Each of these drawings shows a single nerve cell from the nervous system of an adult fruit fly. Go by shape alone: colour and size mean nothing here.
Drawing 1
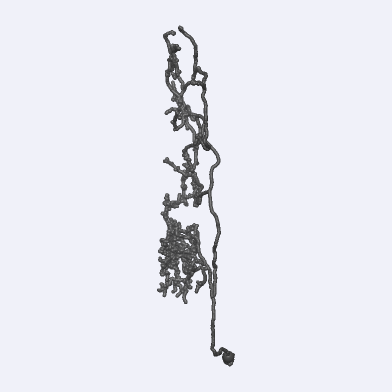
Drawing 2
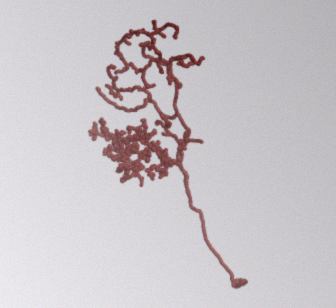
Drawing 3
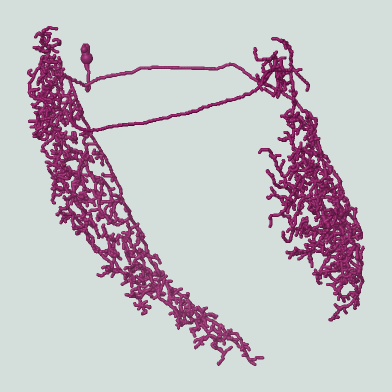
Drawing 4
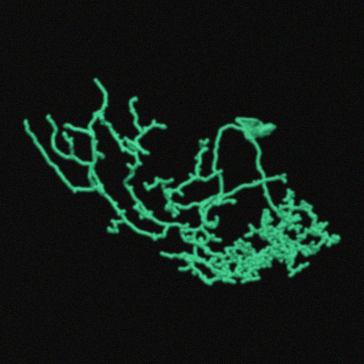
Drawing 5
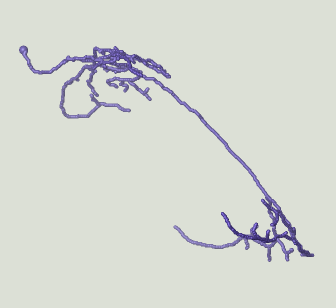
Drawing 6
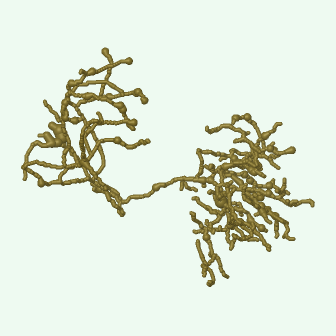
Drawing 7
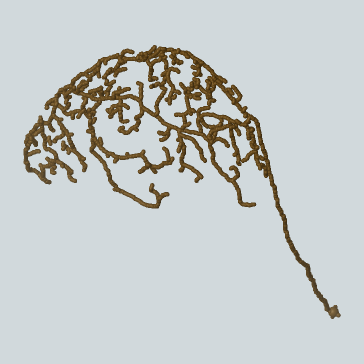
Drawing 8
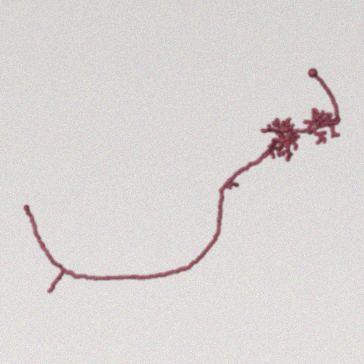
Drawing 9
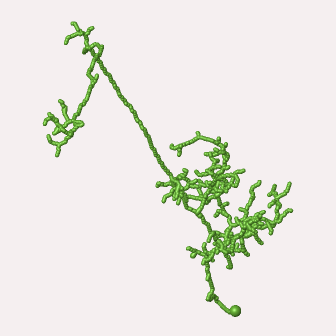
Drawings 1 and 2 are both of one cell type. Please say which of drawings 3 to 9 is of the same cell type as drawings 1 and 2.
Drawing 4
